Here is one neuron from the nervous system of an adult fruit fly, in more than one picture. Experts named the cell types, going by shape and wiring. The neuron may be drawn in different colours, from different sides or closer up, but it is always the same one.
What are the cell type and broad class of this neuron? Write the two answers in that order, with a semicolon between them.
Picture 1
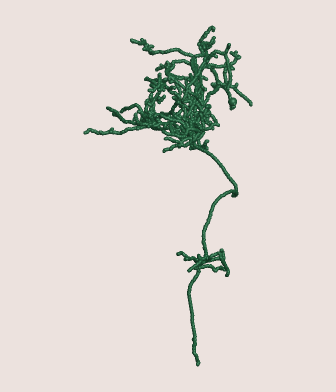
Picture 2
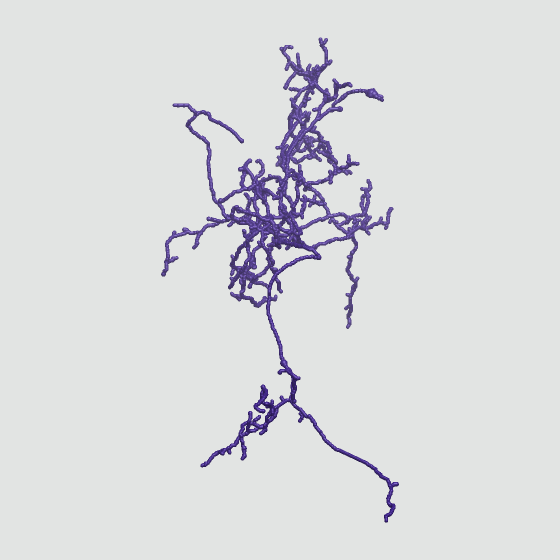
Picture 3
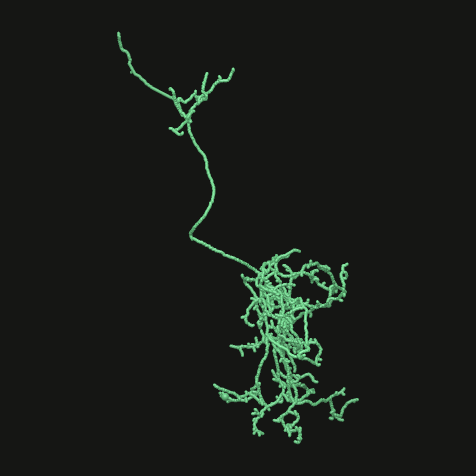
CB1017; central-brain intrinsic neuron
